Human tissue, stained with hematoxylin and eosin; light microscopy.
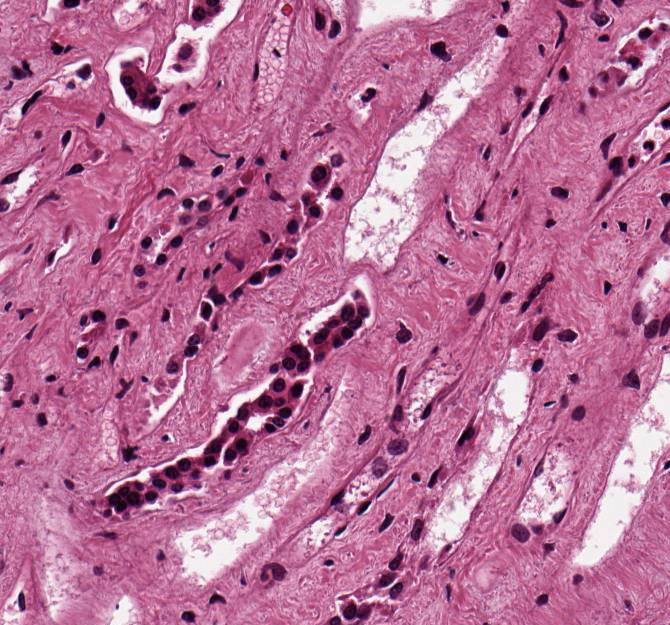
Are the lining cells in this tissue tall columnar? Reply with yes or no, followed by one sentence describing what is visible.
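No. The channels are lined by a single layer of flattened cells with thin, dark nuclei.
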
